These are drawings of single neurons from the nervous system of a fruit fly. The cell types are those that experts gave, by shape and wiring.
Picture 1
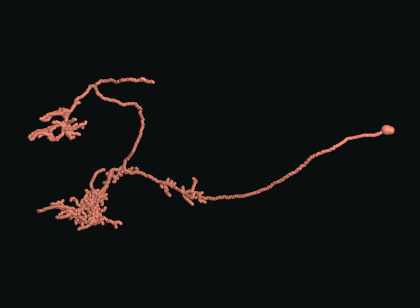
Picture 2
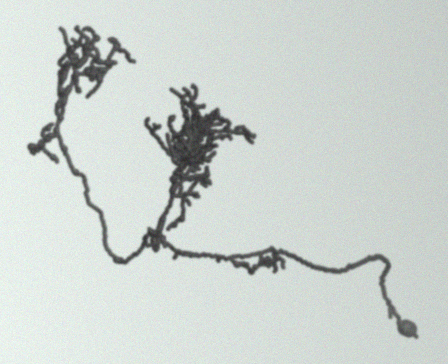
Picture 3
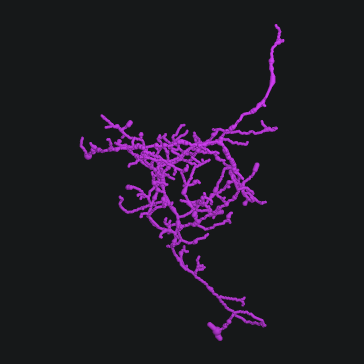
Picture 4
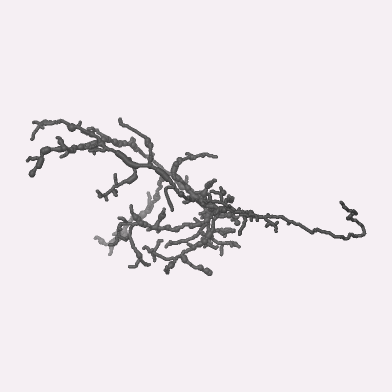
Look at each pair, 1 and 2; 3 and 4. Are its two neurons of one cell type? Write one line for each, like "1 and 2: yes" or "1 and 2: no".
1 and 2: yes
3 and 4: yes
